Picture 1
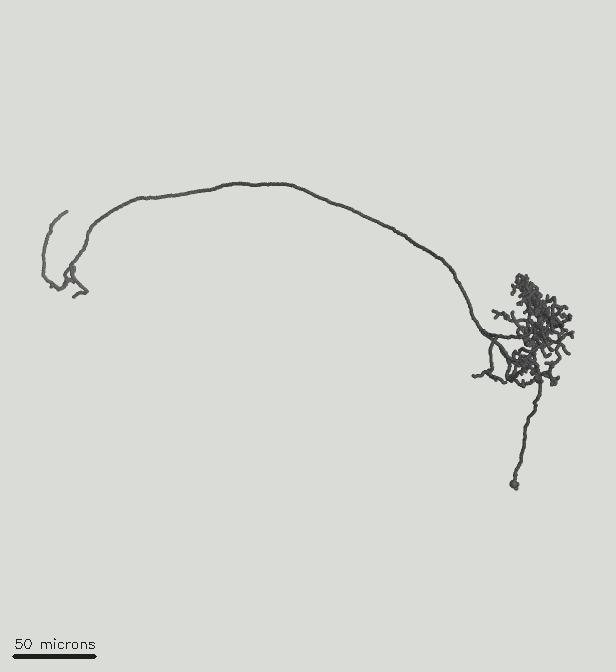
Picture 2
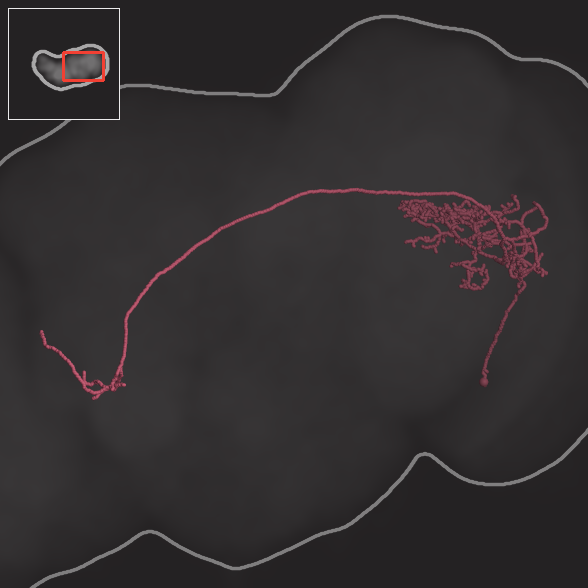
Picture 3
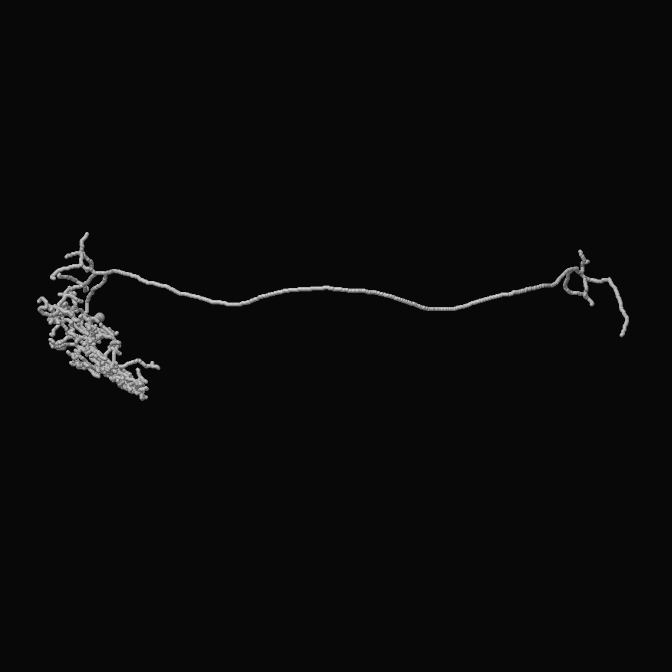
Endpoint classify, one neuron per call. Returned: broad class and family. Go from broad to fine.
central-brain intrinsic neuron; hemilineage VLPl&p1_lateral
